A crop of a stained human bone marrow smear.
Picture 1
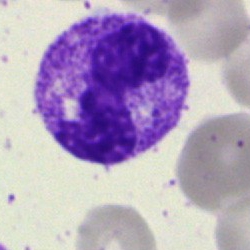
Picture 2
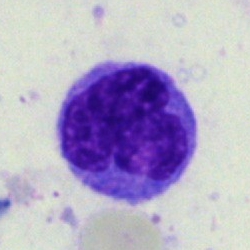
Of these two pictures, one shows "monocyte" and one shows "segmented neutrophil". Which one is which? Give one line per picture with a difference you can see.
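Picture 1: segmented neutrophil. The cytoplasm is plentiful and lilac-purple.
Picture 2: monocyte. The nucleus fills most of the cell.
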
